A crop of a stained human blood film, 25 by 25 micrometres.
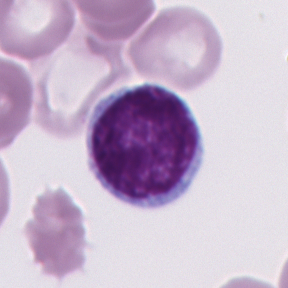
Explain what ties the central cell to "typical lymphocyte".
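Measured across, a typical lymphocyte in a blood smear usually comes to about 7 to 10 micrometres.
At about 11 micrometres across, the cell lies just above that range and does not fit it.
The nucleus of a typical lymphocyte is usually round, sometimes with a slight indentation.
The nucleus here, about 10 micrometres across, is round in outline and agrees with this.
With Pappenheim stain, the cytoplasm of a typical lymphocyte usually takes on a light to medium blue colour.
The cytoplasm in this cell is pale blue, in keeping with that colour. Also observed: a smooth, round cell outline, dense and coarsely clumped chromatin, cytoplasm forming only a thin rim around the nucleus, and a nucleus filling about 80% of the cell's area.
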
